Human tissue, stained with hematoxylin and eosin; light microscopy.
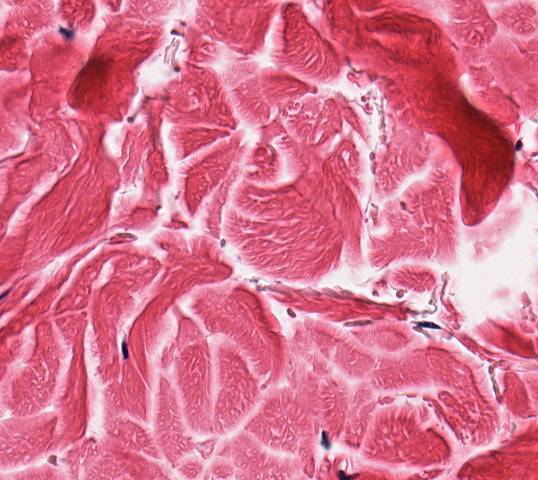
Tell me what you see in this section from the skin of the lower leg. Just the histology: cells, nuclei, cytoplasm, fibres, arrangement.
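Very few nuclei appear anywhere in the field. Those present are small, dark and elongated, lying in the pale gaps between fibres. Narrow white clefts separate the fibres from one another, as if they had been pulled apart. No fat cells are seen.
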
